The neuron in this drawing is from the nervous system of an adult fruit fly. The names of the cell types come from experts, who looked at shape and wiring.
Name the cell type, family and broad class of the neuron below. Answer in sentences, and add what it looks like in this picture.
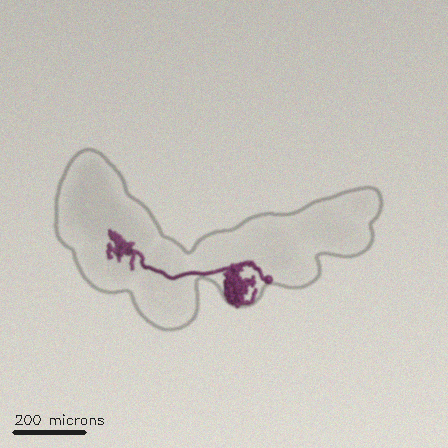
It is of cell type AN03A008. Its family is hemilineage 03A. It is an ascending neuron. The cell body can be seen in the middle of the picture. By the scale bar it is about 450 microns wide in this view.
